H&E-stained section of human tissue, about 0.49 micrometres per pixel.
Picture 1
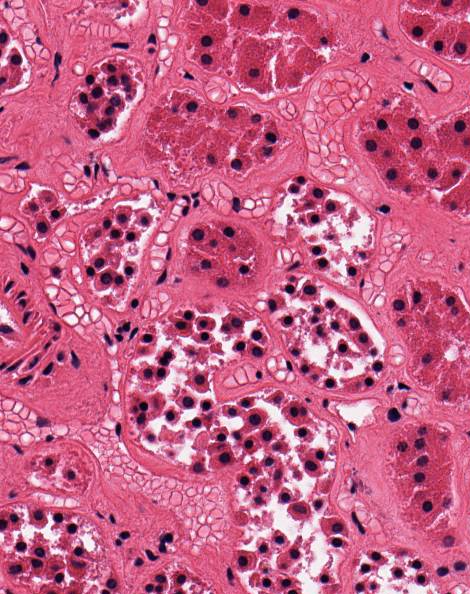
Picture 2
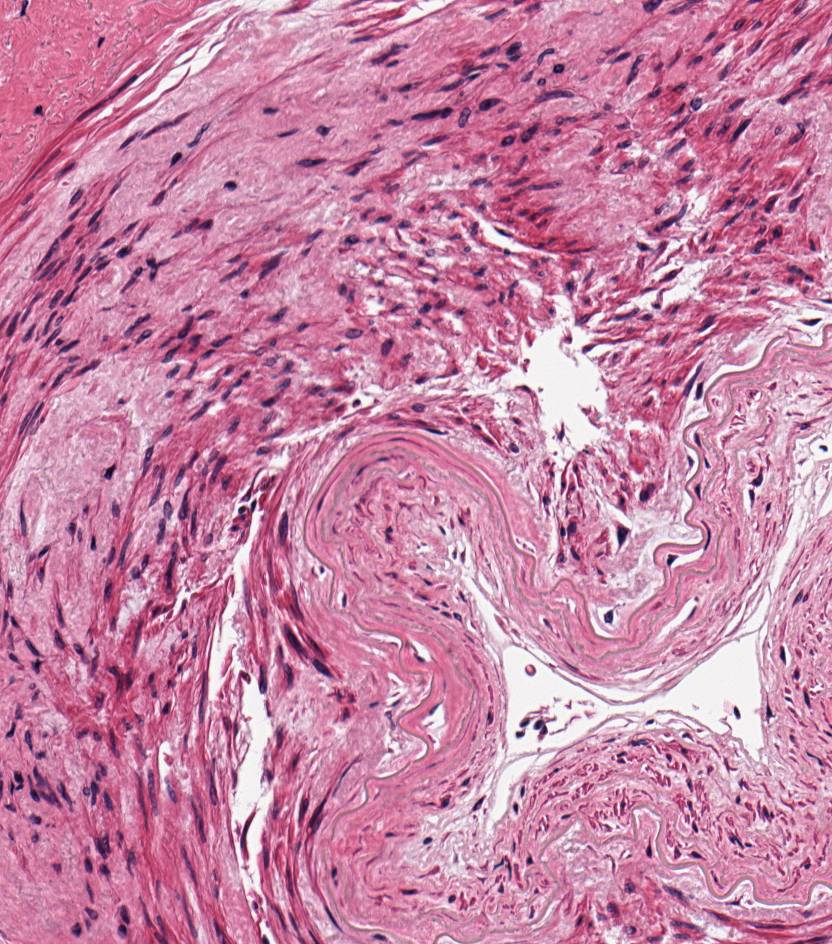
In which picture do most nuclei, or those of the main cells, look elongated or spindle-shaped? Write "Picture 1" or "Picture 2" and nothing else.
Picture 2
